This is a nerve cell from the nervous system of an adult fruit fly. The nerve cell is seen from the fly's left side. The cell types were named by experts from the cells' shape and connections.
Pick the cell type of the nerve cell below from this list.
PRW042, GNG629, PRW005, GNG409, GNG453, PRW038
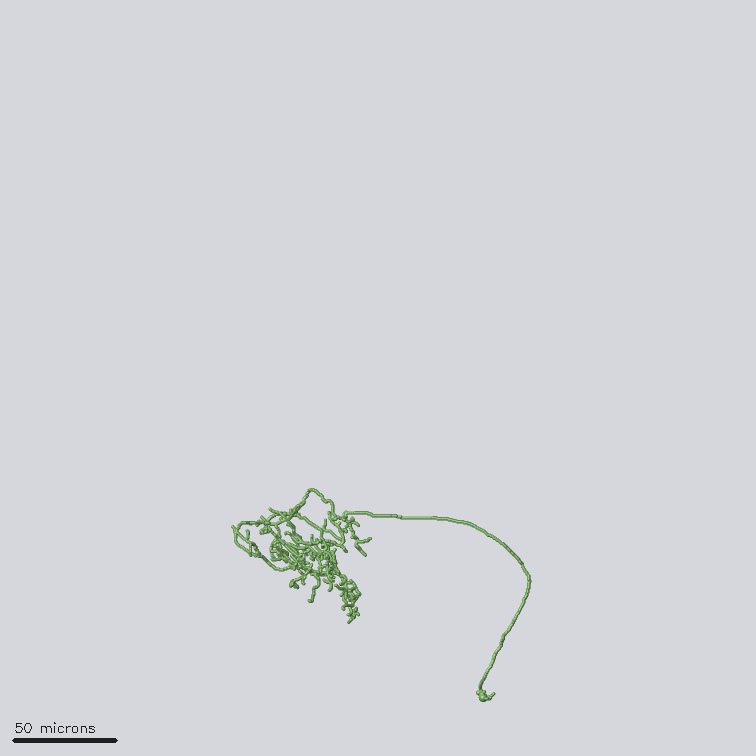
GNG453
